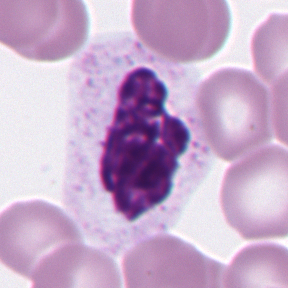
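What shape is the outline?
Irregular and somewhat angular, I'd say, rather than round.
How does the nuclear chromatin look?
Dark purple and densely clumped.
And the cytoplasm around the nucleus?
A broad, very pale, almost colourless rim, and the granules don't cover or hide the nucleus.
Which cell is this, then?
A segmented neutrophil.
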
